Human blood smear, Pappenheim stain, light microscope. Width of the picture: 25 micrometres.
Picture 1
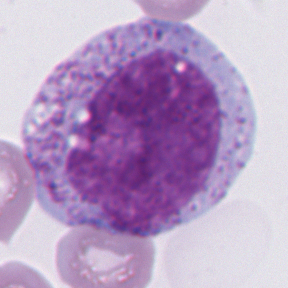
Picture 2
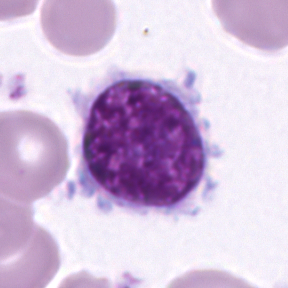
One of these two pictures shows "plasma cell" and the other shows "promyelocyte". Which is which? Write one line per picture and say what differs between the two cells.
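Picture 1: promyelocyte. Numerous dark purple granules are scattered through the cytoplasm.
Picture 2: plasma cell. No granules are seen in the cytoplasm.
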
